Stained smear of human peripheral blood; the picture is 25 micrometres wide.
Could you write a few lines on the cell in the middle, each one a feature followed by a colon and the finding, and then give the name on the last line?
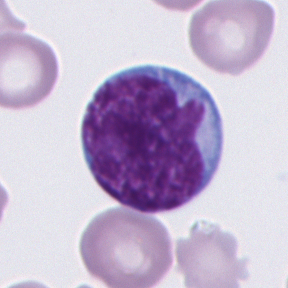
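Size: about 13 micrometres across
Outline: round, smooth
Nucleus: notched on right side
Nuclear share: about 80% of cell area
Cytoplasm: pale blue, widest on right side
Name: myeloblast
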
